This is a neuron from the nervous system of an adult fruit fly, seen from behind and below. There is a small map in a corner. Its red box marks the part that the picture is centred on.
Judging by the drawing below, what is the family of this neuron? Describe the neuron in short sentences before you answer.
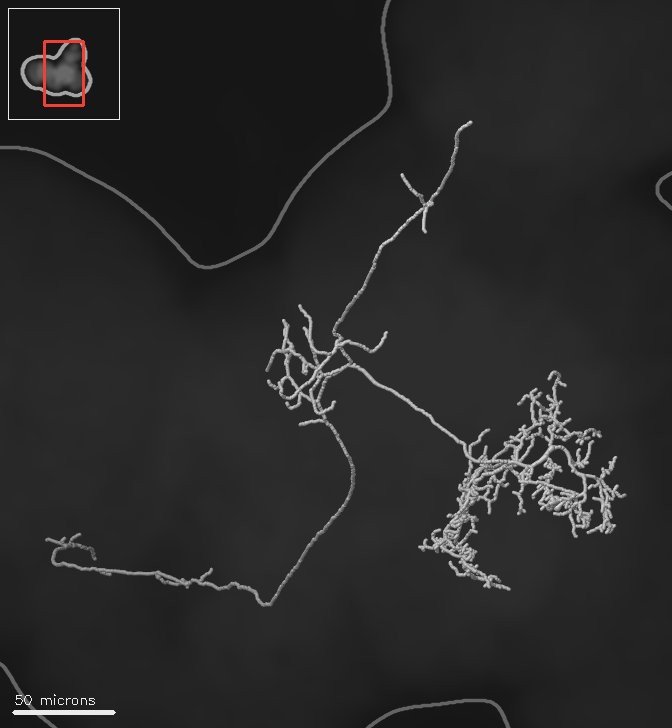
By the scale bar it is about 300 microns wide in this view. Dozens of branch ends can be seen. It is an ascending neuron. Its family is hemilineage 06B.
